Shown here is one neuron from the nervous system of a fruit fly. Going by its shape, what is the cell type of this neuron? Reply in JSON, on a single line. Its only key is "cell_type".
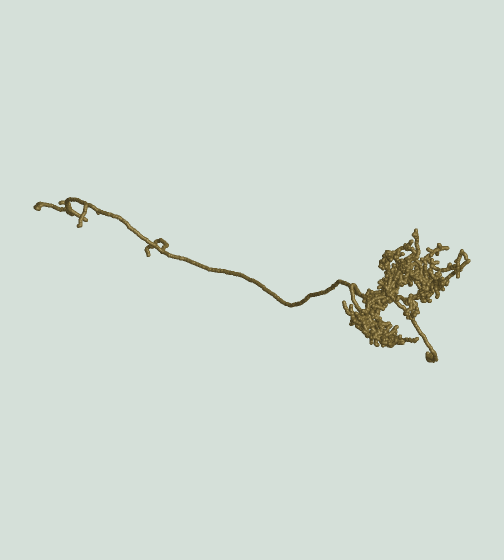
{"cell_type": "DNg52"}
